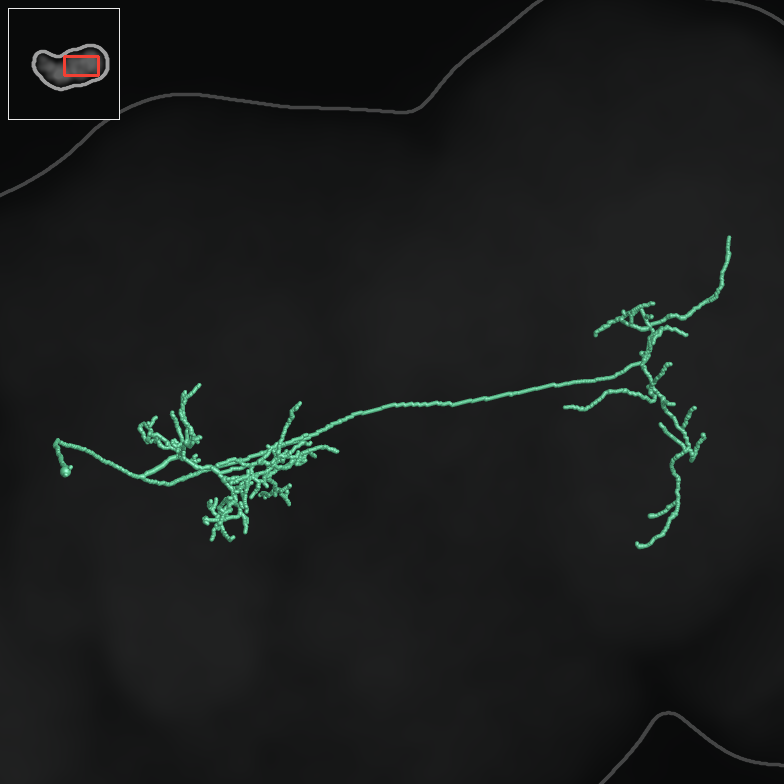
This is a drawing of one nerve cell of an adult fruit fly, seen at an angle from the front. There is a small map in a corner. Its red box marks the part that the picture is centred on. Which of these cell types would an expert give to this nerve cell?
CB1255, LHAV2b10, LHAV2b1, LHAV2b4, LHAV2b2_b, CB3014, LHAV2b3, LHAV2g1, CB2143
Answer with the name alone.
CB2143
